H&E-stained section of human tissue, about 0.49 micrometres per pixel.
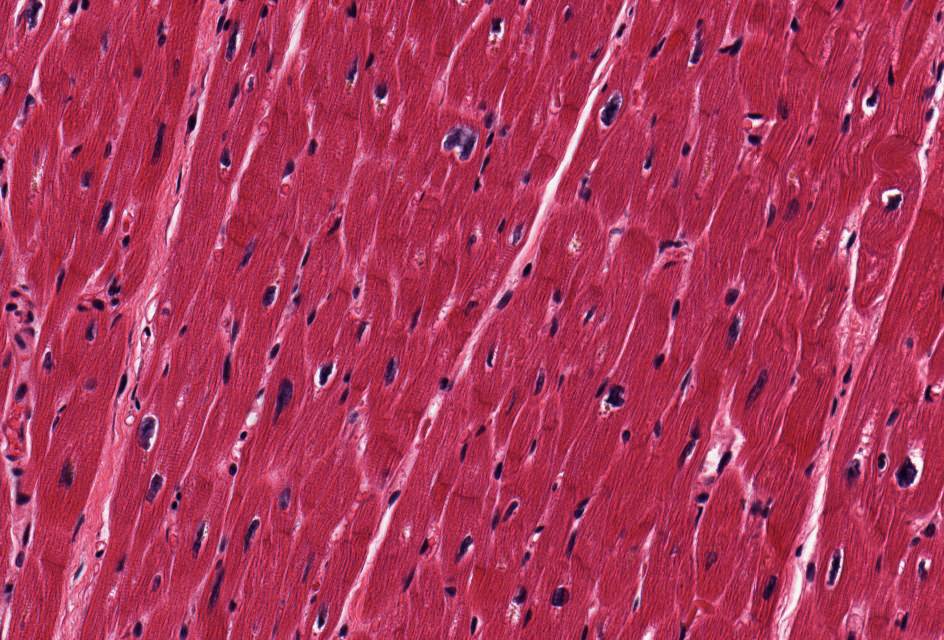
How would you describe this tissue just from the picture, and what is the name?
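Muscle fibres fill the whole field, all running in parallel and steeply diagonal, from lower left to upper right. I can see them branching and joining their neighbours. In each fibre the oval nucleus lies centrally, and many of these nuclei have a pale clear zone at their ends. What I'm looking at is the left ventricle of the heart.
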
